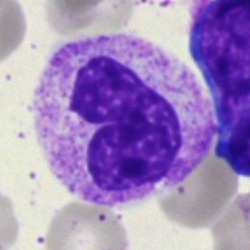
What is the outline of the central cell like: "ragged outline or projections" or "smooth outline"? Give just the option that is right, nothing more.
Smooth outline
